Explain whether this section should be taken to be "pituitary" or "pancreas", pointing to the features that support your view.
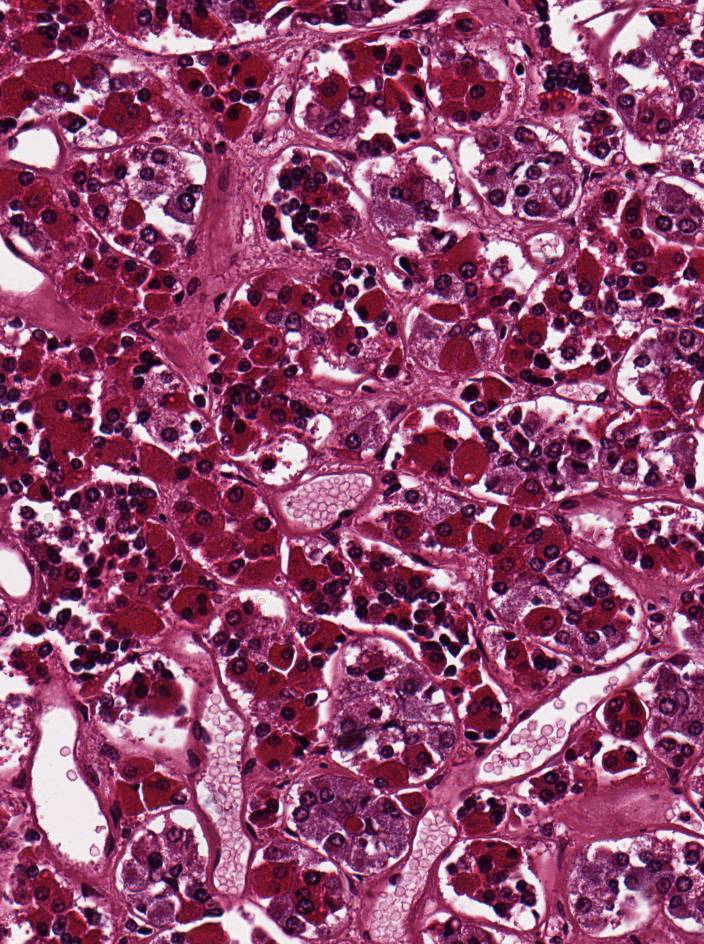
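It's pituitary. The cells fill the whole field, grouped into rounded nests and short cords with thin partitions between them.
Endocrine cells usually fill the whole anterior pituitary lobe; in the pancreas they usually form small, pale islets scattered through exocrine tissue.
The nests are solid, too, with no gland lumina or colloid-filled follicles. Clusters of paler, purple-grey granular cells mix with the red ones.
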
